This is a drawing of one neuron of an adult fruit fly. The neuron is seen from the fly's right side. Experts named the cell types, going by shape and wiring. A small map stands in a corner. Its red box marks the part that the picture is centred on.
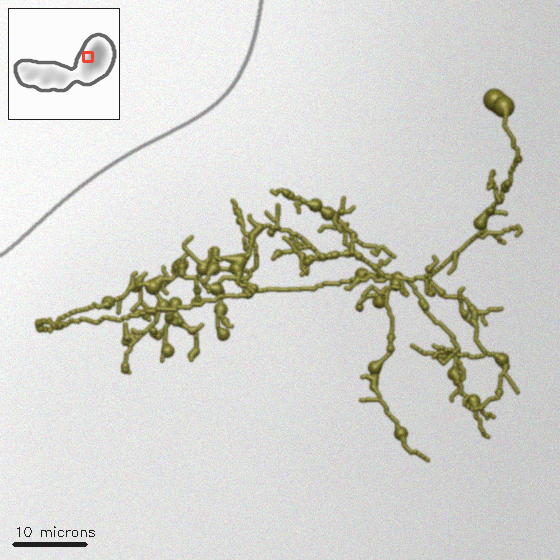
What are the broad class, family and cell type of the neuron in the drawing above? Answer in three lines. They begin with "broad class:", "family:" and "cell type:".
broad class: optic-lobe intrinsic neuron
family: Tm
cell type: Tm35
